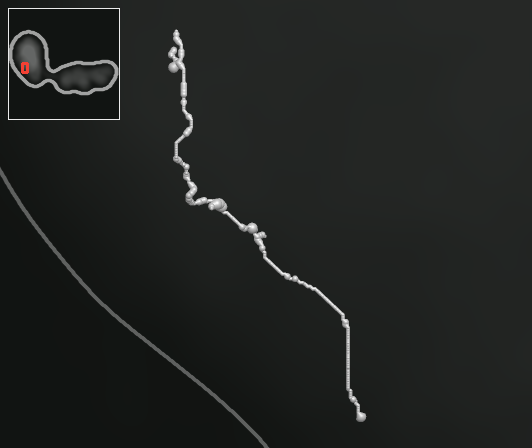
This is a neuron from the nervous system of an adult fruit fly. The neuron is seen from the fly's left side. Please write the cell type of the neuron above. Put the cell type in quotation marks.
"claw_tpGRN"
